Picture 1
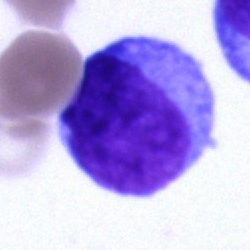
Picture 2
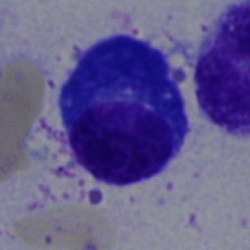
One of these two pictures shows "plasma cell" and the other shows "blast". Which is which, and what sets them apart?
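Blast in picture 1, plasma cell in picture 2. Check one, outline: the blast is roughly round with a small bleb projecting from its right edge, while the plasma cell is smooth and round to slightly oval. Check two, nucleus: in the blast it fills most of the cell and sits off-centre toward the lower left.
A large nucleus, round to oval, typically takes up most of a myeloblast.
Check three, chromatin: in the plasma cell it is dark purple and coarse rather than fine.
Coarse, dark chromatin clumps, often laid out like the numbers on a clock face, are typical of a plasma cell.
Check four, cytoplasm: the blast's is blue and forms a crescent along the upper right side. Check five, granules: no distinct ones in the blast, none visible in the plasma cell.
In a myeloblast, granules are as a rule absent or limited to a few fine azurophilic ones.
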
